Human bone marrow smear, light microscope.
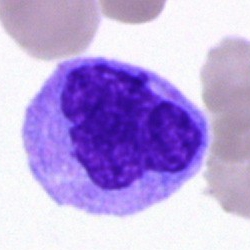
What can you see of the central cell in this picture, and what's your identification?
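Roughly round, this one, with a smooth edge. Its chromatin is dark purple, mottled with lighter and darker patches, and there's no distinct nucleolus to be seen. The cytoplasm is a pale lilac-blue. You're looking at a monocyte.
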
